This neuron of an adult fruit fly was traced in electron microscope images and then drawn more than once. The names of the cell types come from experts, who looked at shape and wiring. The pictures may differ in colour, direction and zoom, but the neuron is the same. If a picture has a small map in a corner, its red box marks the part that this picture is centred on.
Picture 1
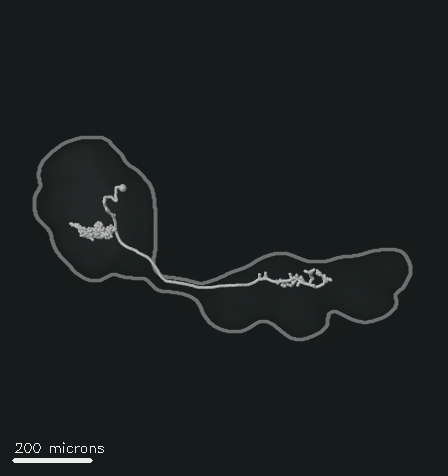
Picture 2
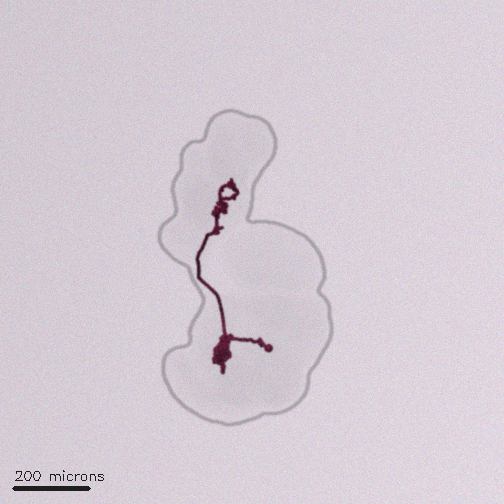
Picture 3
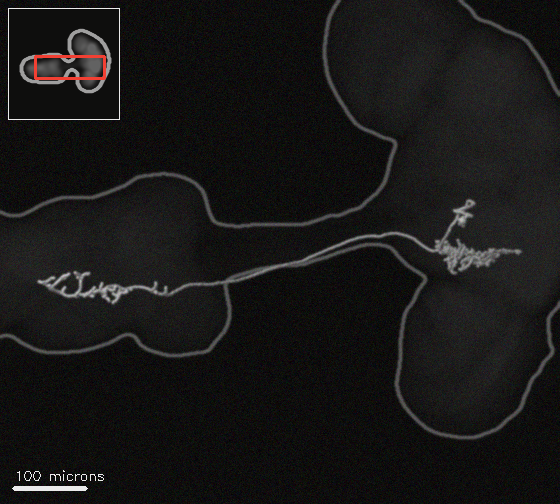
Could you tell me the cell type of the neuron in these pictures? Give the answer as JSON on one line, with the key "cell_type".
{"cell_type": "DNp33"}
